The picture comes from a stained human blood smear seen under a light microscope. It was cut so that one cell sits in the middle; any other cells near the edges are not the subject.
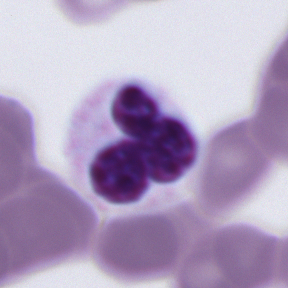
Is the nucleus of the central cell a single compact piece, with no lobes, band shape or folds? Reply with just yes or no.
No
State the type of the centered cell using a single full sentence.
This particular crop is centered on a segmented neutrophil.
